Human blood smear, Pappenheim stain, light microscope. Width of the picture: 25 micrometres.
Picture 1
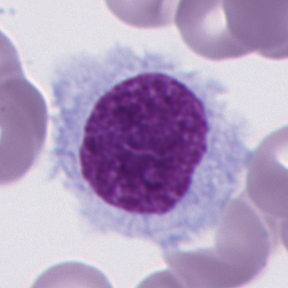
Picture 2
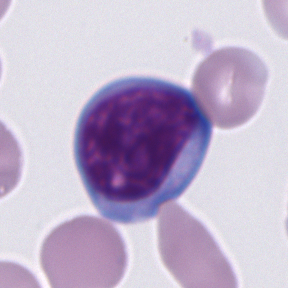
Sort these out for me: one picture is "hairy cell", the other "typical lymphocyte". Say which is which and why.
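The hairy cell is in picture 1 and the typical lymphocyte in picture 2. First, the border: the hairy cell's edge is ragged and fuzzy, with fine hair-like projections all around, while the typical lymphocyte's outline is rounded and mostly smooth.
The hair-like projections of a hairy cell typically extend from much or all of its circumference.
Second, the amount of cytoplasm: in the hairy cell it forms a broad rim around the whole nucleus, whereas in the typical lymphocyte the nucleus fills about 70% of the cell's area.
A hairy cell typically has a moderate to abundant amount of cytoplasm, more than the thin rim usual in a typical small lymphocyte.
Third, the colour of the cytoplasm: pale blue-grey in the hairy cell, clear blue in the typical lymphocyte.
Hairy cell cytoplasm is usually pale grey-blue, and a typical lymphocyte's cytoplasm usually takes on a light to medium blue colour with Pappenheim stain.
Fourth, the hairy cell's nucleus: round to slightly oval, not lobed, about 12 micrometres across and roughly central in the cytoplasm, with chromatin evenly mottled rather than clumped into large dark blocks. Fifth, the remaining details of the typical lymphocyte: it measures about 13 by 12 micrometres, its cytoplasm shows neither granules nor vacuoles, and a red cell touches its upper right edge.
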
